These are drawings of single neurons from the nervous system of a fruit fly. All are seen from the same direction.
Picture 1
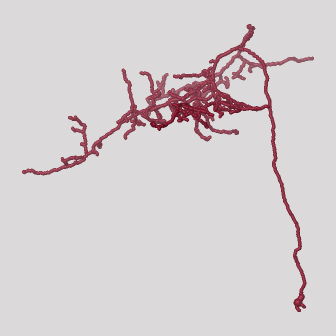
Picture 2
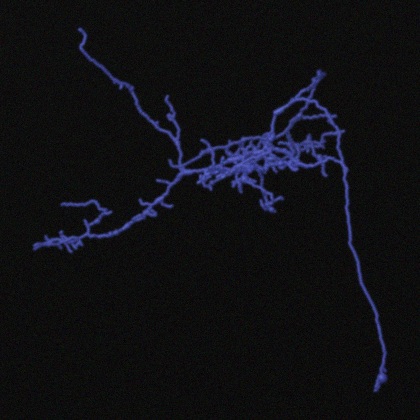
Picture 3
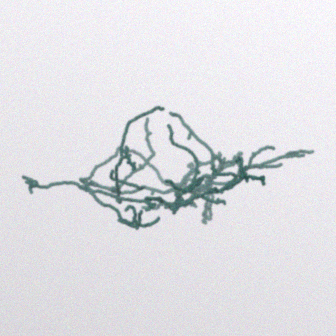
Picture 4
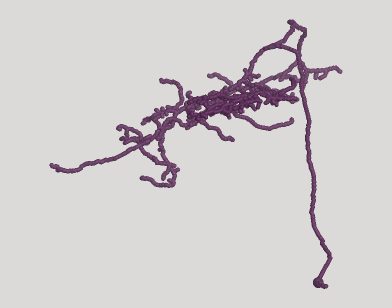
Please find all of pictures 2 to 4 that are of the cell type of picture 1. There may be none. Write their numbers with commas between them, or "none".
2, 4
